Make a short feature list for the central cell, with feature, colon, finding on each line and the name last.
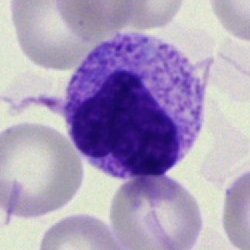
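Border: notice it is round and smooth all the way around.
Nucleus shape: broad, notched on its lower side, kidney-like.
Nucleus position: off-centre, toward the lower left.
Cytoplasm: a moderate pale lilac rim, widest above and to the right of the nucleus.
Cell type: metamyelocyte.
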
